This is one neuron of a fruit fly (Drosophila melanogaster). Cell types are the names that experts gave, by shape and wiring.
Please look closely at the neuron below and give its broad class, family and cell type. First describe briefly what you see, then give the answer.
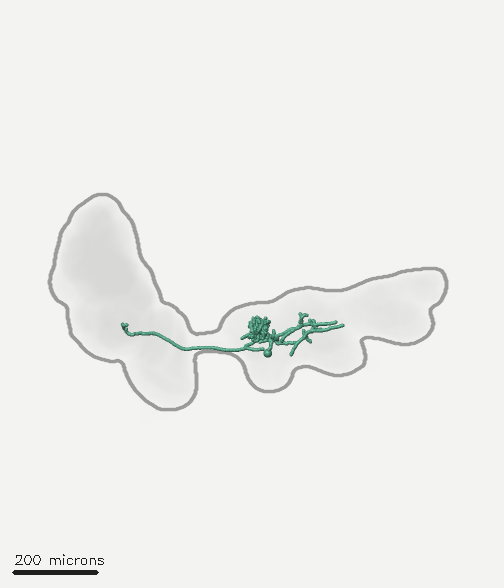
The cell body is in the middle of the picture. By the scale bar it is about 550 microns wide in this view. This is an ascending neuron. Its family is hemilineage 05B. It is of cell type AN05B104.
